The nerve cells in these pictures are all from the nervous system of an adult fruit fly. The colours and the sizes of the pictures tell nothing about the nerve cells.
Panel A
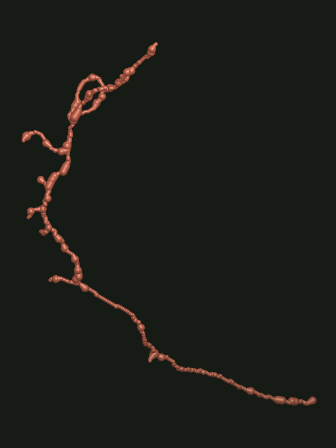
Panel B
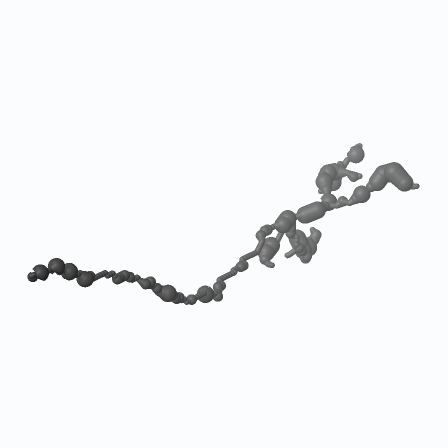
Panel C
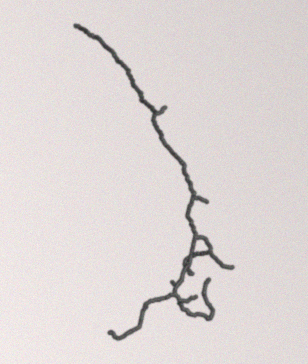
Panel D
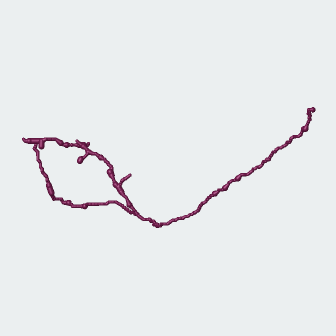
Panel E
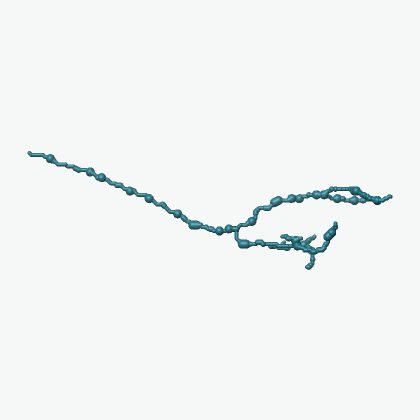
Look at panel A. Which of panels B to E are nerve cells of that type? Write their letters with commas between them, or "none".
C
